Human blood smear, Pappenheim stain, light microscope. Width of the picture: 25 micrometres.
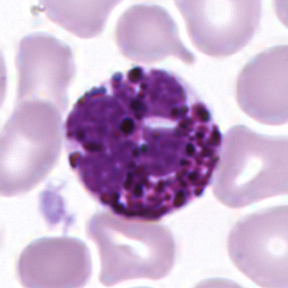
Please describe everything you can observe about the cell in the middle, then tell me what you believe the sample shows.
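Coarse, very dark purple-black granules are scattered all over this one, clearly varying in size. They lie across the nucleus and partly hide it. Hardly any clear cytoplasm shows, and the granules run right to the cell edge. It's a basophil.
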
